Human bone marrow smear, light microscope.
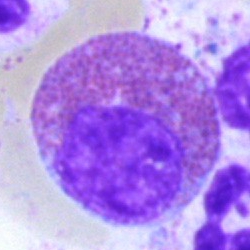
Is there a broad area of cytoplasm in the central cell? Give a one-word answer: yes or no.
Yes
